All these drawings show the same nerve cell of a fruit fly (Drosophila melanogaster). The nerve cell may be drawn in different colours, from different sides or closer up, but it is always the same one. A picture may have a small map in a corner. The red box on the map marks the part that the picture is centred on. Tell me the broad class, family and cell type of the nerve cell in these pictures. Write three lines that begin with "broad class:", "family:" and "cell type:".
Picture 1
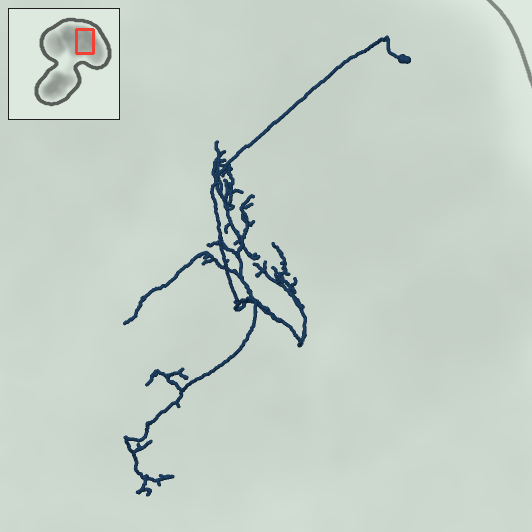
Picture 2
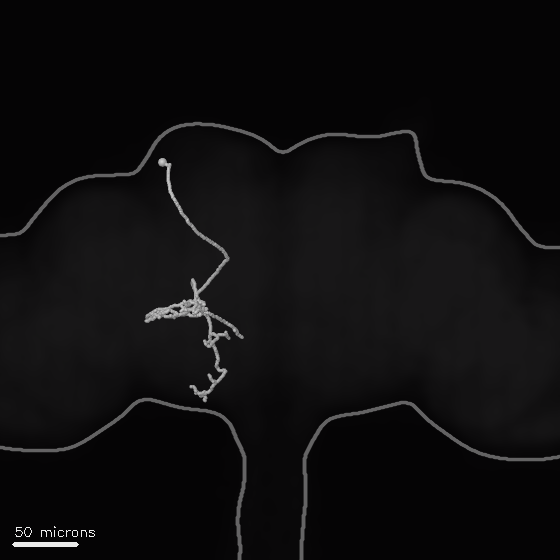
broad class: central-brain intrinsic neuron
family: hemilineage AOTUv1_ventral
cell type: PS038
